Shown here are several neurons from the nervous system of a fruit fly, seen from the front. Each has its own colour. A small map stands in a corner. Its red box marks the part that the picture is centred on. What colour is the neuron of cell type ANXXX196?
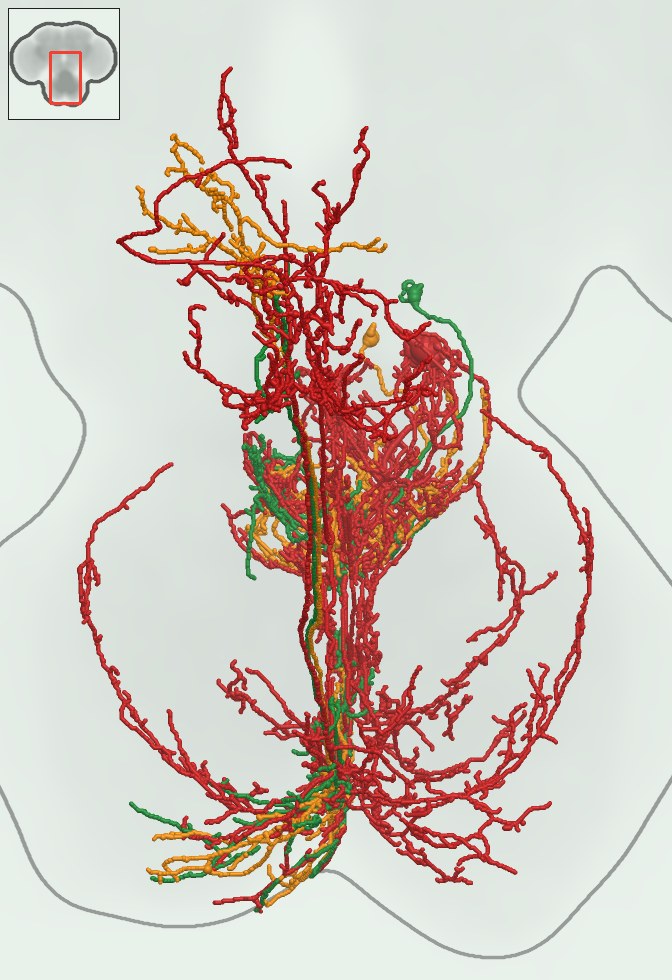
orange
